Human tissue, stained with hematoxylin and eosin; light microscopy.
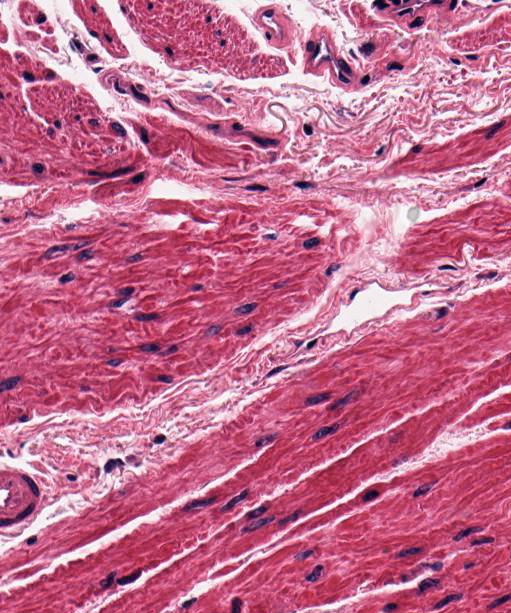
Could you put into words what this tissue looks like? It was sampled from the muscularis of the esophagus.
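Long eosinophilic muscle fibres cross the lower half diagonally, from lower left to upper right. Near the top edge, bundles cut across or obliquely show short rounded profiles instead. A band of pale pink loose connective tissue with wavy fibres separates the muscle bundles across the upper part. The field contains no fat cells.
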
